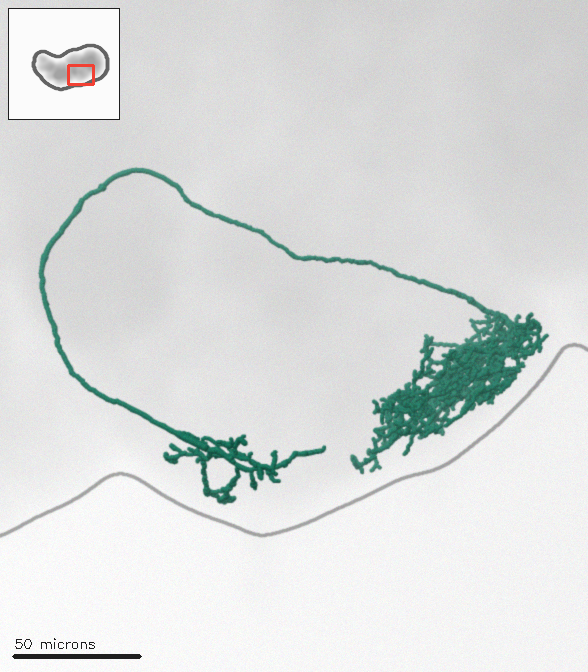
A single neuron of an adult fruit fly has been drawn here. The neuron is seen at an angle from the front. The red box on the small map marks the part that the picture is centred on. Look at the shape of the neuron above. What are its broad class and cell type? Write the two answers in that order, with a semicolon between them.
central-brain intrinsic neuron; GNG120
